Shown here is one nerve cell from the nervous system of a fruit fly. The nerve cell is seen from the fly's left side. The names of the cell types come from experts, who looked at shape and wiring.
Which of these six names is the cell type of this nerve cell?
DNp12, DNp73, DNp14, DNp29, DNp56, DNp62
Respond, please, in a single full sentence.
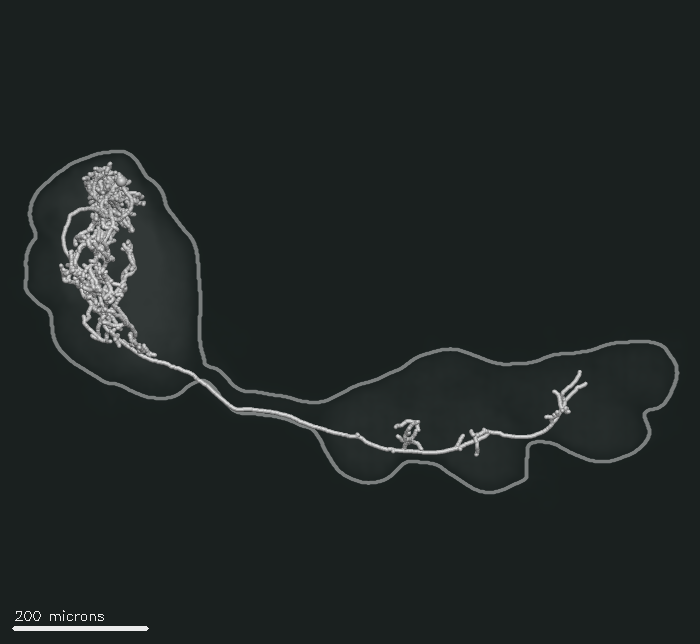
Cell type DNp29 is what this nerve cell is.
